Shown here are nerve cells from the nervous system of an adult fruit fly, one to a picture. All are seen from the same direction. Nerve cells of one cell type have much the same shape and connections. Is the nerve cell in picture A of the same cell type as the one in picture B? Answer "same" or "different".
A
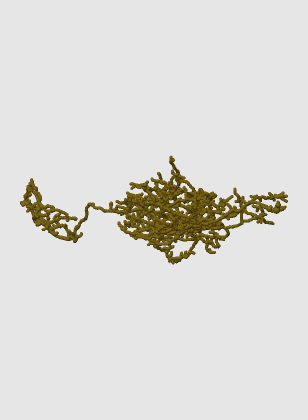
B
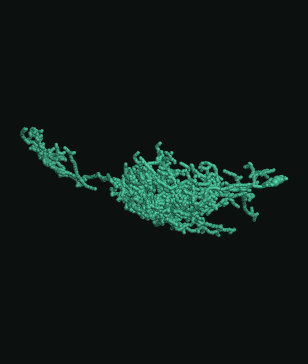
same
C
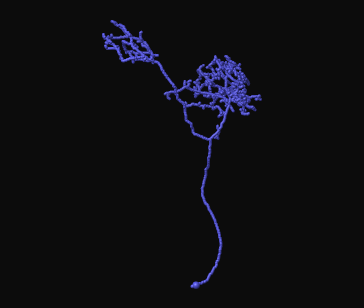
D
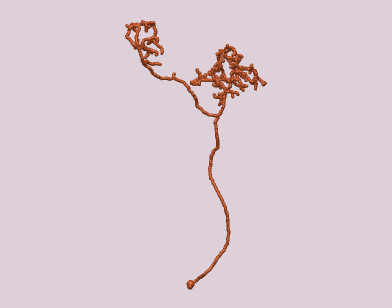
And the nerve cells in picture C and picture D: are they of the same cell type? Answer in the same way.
same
